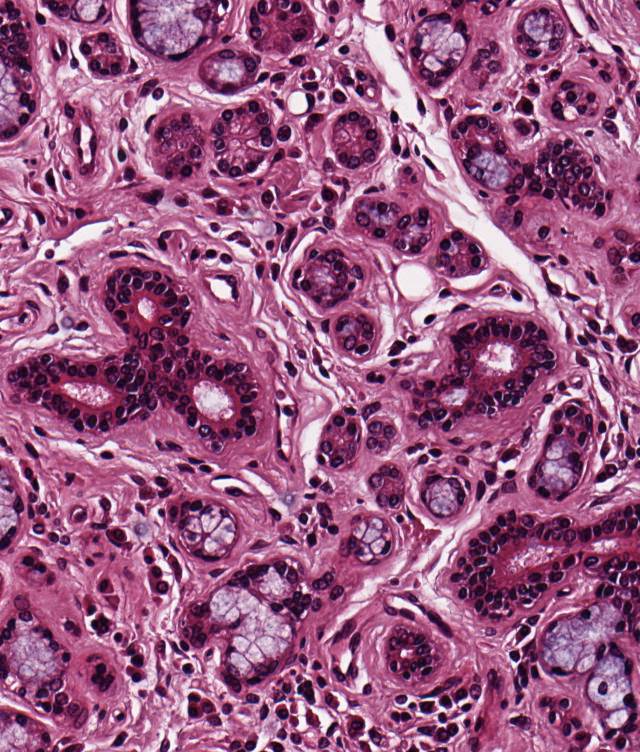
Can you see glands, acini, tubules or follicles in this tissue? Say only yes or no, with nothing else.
Yes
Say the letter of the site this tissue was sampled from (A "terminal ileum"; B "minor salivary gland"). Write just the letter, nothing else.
B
